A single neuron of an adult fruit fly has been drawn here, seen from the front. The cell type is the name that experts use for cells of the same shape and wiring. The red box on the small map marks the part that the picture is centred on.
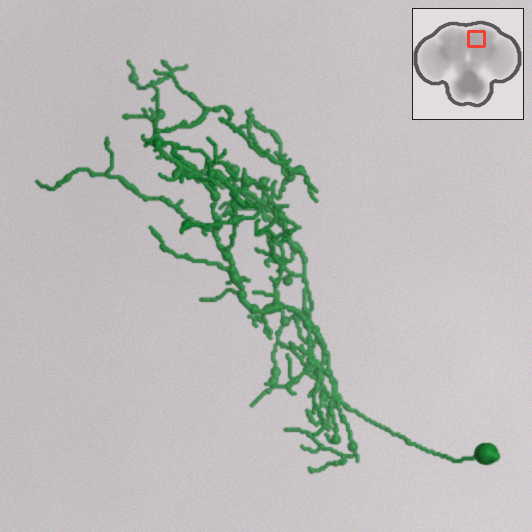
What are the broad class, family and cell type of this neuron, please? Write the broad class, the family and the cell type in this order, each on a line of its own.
central-brain intrinsic neuron
hemilineage EBa1
CB2018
